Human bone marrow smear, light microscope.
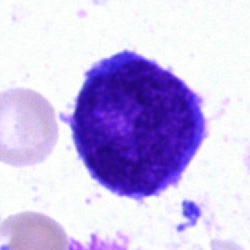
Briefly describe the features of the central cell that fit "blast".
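Taking this cell as a blast, let me go over what it shows. Its outline is roughly round, though slightly angular. Near the centre of the nucleus lies a paler, less dense patch. I find no clear vacuoles anywhere in the cell. At the margin it is slightly ragged, carrying a few tiny tags.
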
